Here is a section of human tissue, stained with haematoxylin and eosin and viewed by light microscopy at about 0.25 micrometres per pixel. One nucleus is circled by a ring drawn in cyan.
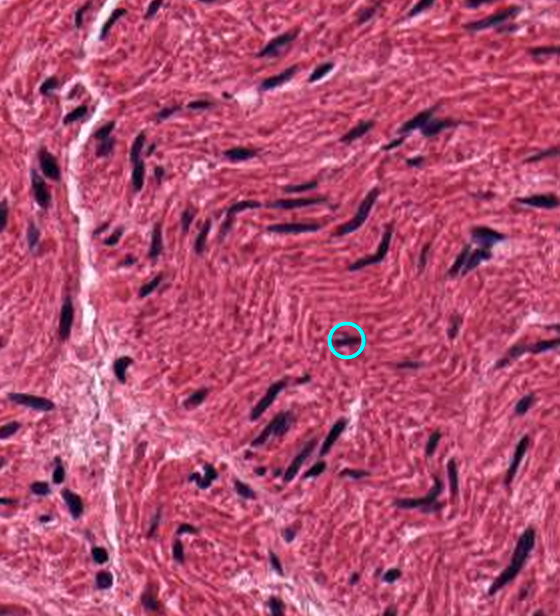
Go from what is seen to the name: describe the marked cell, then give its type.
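The nucleus is a small, short elongated oval, clearly shorter and thinner than the long slender nuclei around it. The nucleus stains dark purple fairly evenly, with no clear internal detail. Its long axis runs roughly parallel to the wavy pink fibres that sweep across this area. No separate cell outline can be seen: the pink, finely streaked cytoplasm around the nucleus merges with the closely packed fibres on every side. The marked nucleus belongs to a smooth muscle cell.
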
